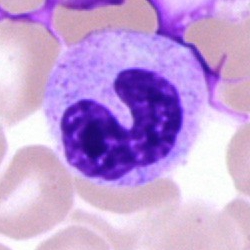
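Band neutrophil showing a round, smooth outline. The nucleus is bent into a horseshoe shape, its gap opening toward the top. Chromatin is dark purple and coarsely clumped. No nucleoli are visible.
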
